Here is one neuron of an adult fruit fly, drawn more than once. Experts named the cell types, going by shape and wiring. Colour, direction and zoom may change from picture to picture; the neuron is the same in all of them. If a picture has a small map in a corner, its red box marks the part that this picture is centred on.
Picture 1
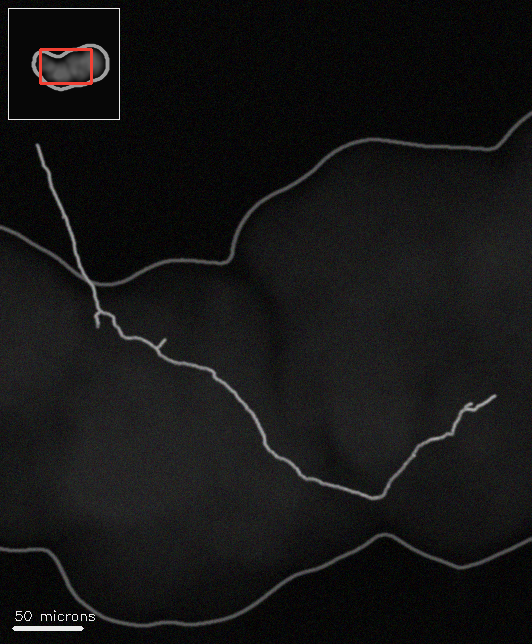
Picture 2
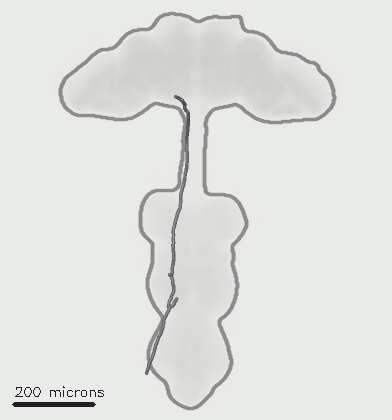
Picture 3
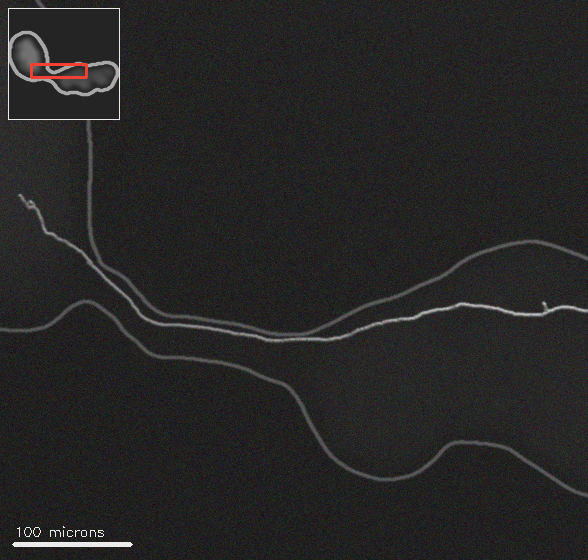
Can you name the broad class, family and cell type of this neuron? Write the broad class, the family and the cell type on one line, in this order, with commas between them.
sensory neuron ascending to the brain, class mechanosensory proprioceptive, SApp08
